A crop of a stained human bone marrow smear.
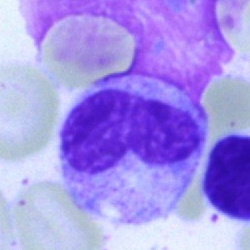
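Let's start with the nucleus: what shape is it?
It is kidney-shaped, with its notch on the lower side.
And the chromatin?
Dark purple and coarsely clumped.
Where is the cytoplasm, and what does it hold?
Pale lilac-blue cytoplasm fills the lower part of the cell below the nucleus, with fine lilac granules scattered through it.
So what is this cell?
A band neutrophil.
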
